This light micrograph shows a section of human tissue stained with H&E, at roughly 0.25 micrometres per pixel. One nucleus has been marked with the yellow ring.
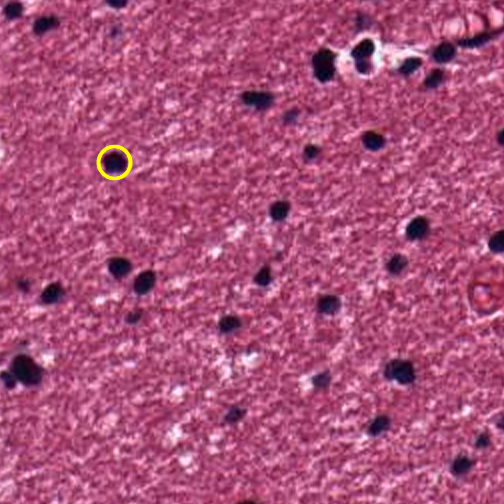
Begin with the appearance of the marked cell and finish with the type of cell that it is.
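The nucleus is round with a smooth, sharp outline. It is stained evenly and very dark blue-black, with no internal detail visible. It is about the same size as the other small, round, dark nuclei scattered across the field. No distinct pink cytoplasm is seen around it; only a narrow pale rim hugs the nucleus, clearest along its lower edge. It lies alone in the fine-grained pink background, with no other nucleus close beside it. This is an oligodendrocyte.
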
